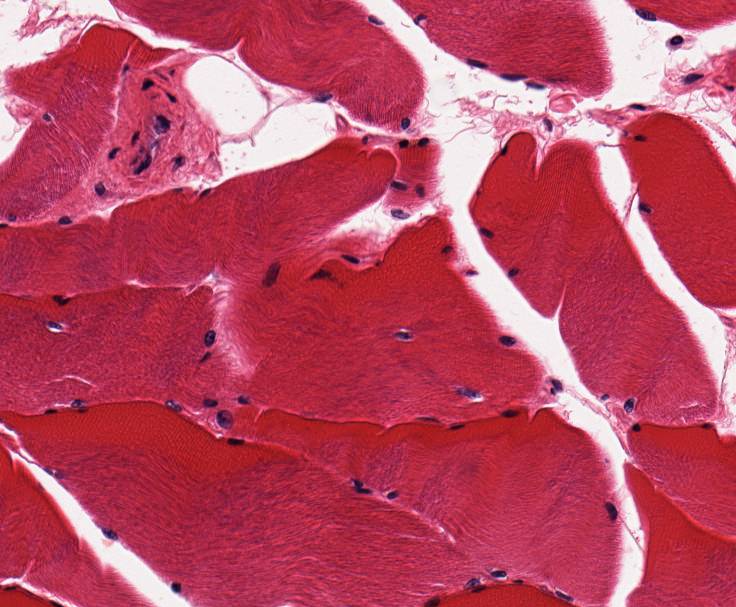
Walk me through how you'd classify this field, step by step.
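That's skeletal muscle. What settles it is where the nuclei sit: at the edges of the fibres, pressed against their surfaces.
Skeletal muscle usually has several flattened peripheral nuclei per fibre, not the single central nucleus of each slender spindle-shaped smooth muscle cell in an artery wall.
The cytoplasm is dense red and finely fibrillar, and only thin, loose connective tissue with scattered nuclei lies between the fibres, clearest at upper left and top centre.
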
